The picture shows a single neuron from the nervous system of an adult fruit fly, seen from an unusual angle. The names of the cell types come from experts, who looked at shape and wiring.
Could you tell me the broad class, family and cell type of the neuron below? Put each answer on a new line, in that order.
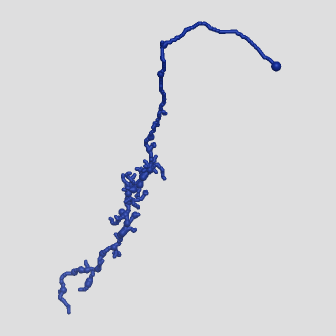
optic-lobe intrinsic neuron
Dm
Dm3c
